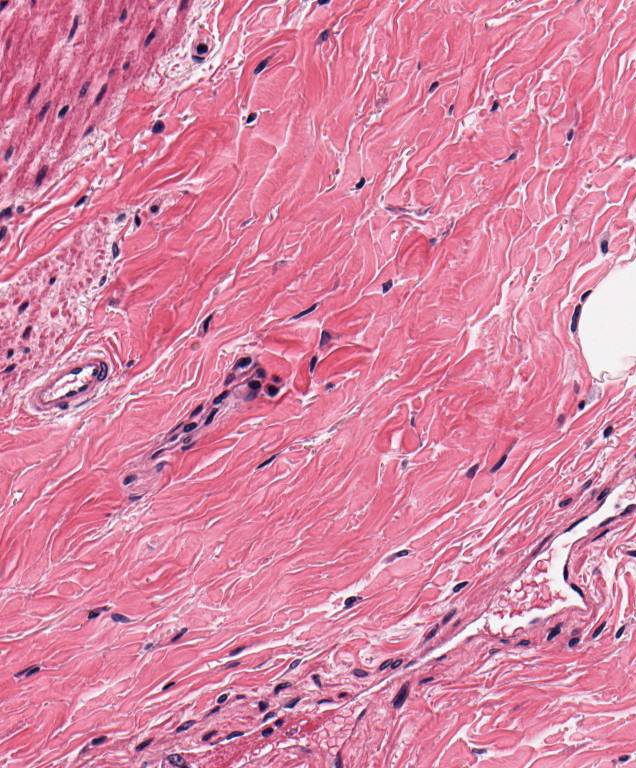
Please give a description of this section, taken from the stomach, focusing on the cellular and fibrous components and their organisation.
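Dense, wavy, pink collagen bundles, packed closely together, occupy most of the field. Sparse, small, dark, spindle-shaped nuclei are scattered between them. Near the centre, a small group of dark nuclei lies together along a thin strand. On the left, about halfway down, a small vessel has a concentric wall surrounding a narrow lumen.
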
